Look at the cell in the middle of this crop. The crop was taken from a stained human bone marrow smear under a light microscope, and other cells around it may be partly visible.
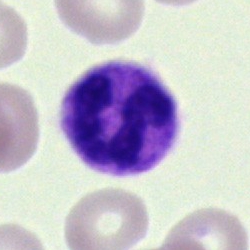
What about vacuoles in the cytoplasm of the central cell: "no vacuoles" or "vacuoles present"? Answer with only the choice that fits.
No vacuoles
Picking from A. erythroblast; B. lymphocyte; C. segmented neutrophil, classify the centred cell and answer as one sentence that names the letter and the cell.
That cell in the center is a segmented neutrophil, hence option C.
